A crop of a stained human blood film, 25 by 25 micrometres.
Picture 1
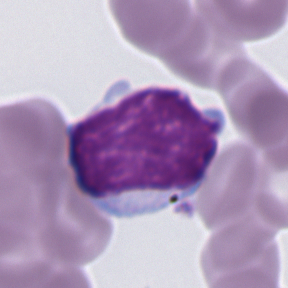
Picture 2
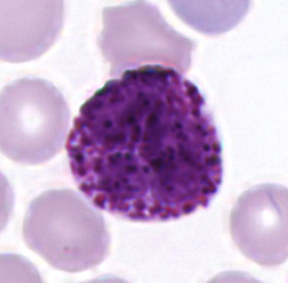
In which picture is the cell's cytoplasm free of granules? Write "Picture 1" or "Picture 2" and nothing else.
Picture 1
